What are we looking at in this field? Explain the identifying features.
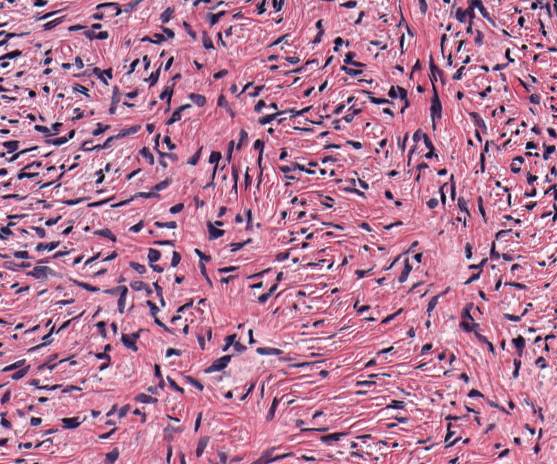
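Here we have ovarian cortex. Look how spindle cells fill the field in short fascicles crossing and swirling in different directions, their nuclei elongated, spindle-shaped and darkly stained.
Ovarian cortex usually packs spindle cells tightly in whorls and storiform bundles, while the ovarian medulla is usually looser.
Density stays roughly even, without cell-poor zones, and there is no epithelium or gland.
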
